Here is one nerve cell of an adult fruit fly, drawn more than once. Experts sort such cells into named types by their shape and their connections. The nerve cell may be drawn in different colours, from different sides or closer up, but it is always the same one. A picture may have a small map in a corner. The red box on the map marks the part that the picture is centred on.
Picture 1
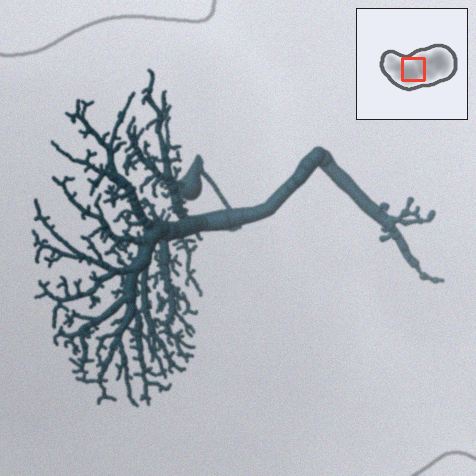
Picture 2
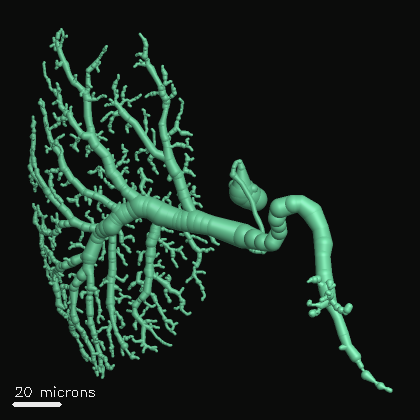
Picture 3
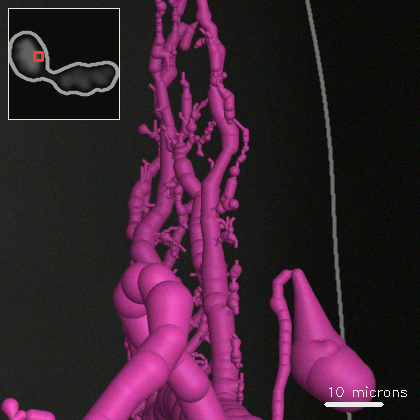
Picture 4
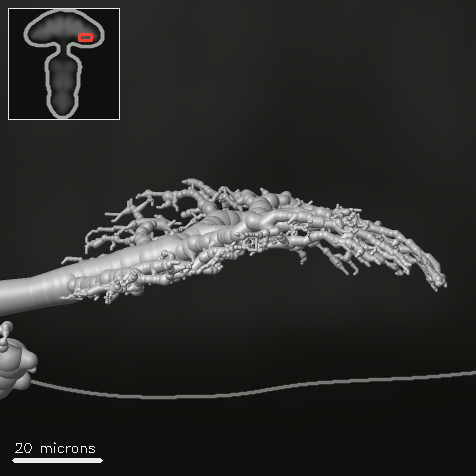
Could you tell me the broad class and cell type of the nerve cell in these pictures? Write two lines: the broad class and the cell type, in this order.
visual projection neuron
HSE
